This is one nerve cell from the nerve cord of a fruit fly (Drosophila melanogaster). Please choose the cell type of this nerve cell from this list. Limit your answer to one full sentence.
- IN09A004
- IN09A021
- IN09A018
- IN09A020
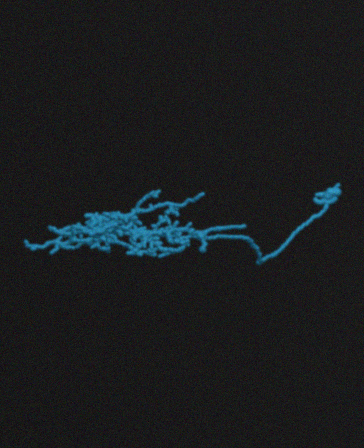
The cell type for the nerve cell is IN09A018.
